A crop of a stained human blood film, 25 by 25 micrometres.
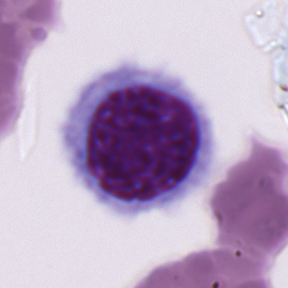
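Hairy cell, in a stained smear of human peripheral blood. It's roughly round in outline, and the cytoplasm ends in a fuzzy edge with small irregular projections. The chromatin is dark purple and coarsely clumped. There are no granules to be seen in the cytoplasm.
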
